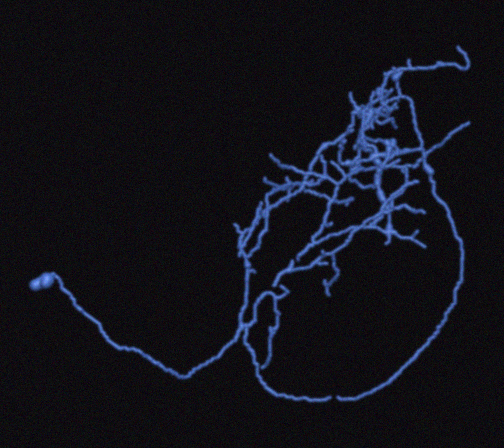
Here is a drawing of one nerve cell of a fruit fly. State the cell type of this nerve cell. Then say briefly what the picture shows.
The cell type is SLP027. This is a central-brain intrinsic neuron. Its cell body lies on the left of the picture. Dozens of branch ends can be seen.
